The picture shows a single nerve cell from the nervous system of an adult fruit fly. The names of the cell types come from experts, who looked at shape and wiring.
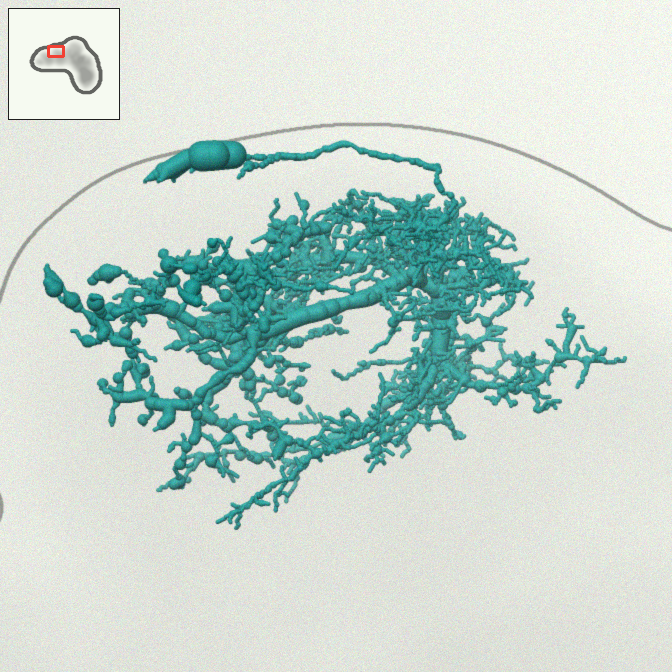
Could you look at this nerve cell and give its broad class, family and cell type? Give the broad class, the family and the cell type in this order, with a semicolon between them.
nerve-cord intrinsic neuron; hemilineage 13A; IN13A014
